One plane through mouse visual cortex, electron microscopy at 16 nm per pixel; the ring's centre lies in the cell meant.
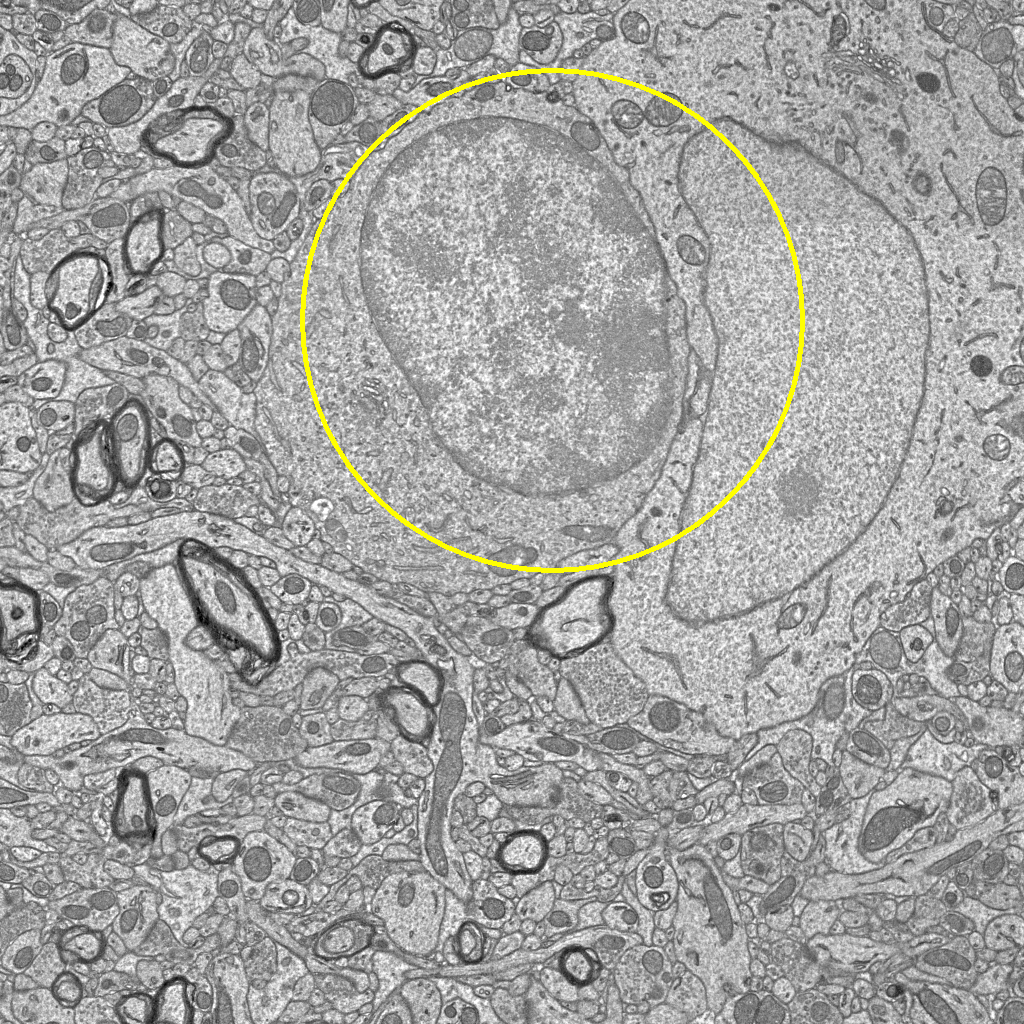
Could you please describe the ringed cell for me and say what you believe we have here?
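A large oval nucleus has its long axis running from upper left to lower right, and the envelope is smooth, without deep folds. To the lower left of the nucleus, the cytoplasm holds a small stack of curved flat cisterns. Only a few mitochondria are present, mostly at the upper and right margins of the body. This is an oligodendrocyte.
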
